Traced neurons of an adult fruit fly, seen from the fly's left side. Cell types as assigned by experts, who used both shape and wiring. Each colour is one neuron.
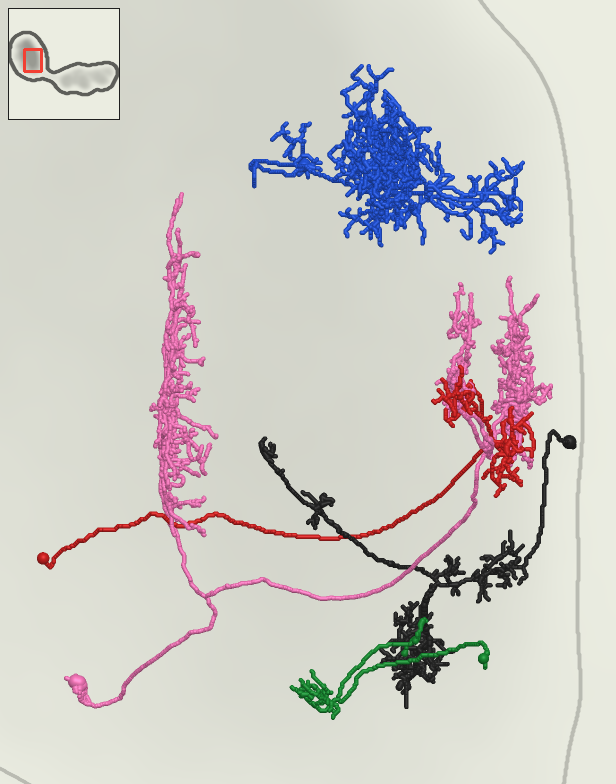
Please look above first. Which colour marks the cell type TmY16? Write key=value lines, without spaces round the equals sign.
colour=pink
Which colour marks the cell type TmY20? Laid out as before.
colour=red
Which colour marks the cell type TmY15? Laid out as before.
colour=blue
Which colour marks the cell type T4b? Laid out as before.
colour=green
